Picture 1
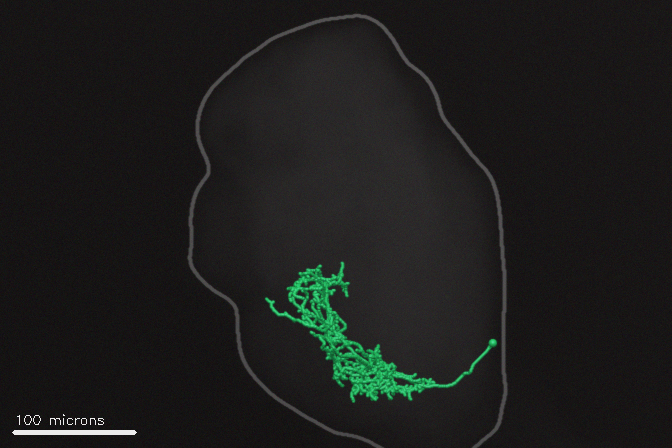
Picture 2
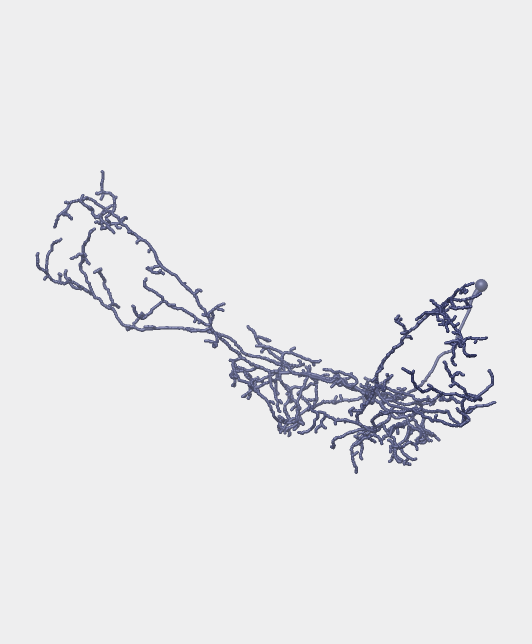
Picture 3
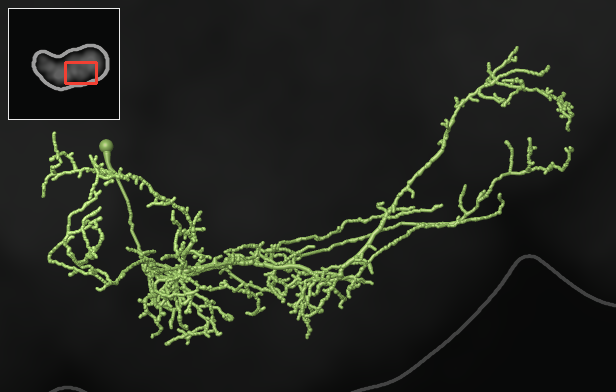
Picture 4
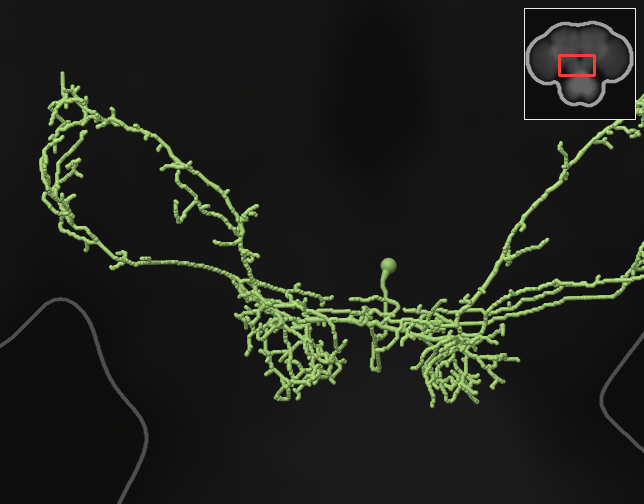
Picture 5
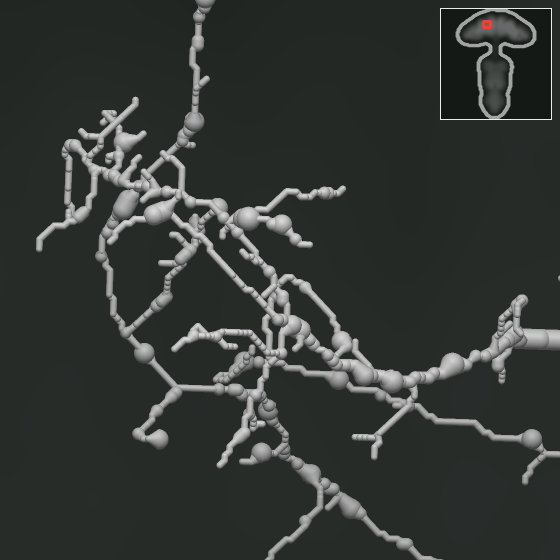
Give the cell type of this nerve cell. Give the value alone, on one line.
GNG342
